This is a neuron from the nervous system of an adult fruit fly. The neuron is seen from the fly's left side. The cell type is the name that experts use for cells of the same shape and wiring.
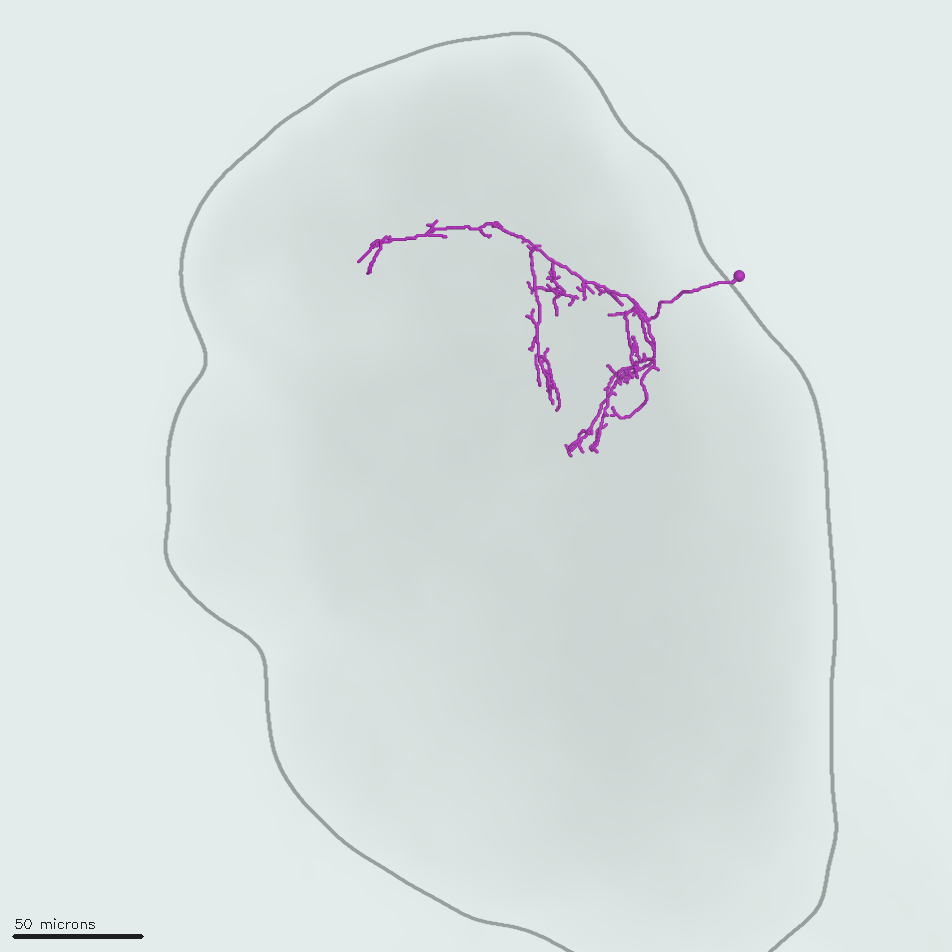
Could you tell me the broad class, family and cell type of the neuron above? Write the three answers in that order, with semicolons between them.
central-brain intrinsic neuron; hemilineage PSp3; CB2975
